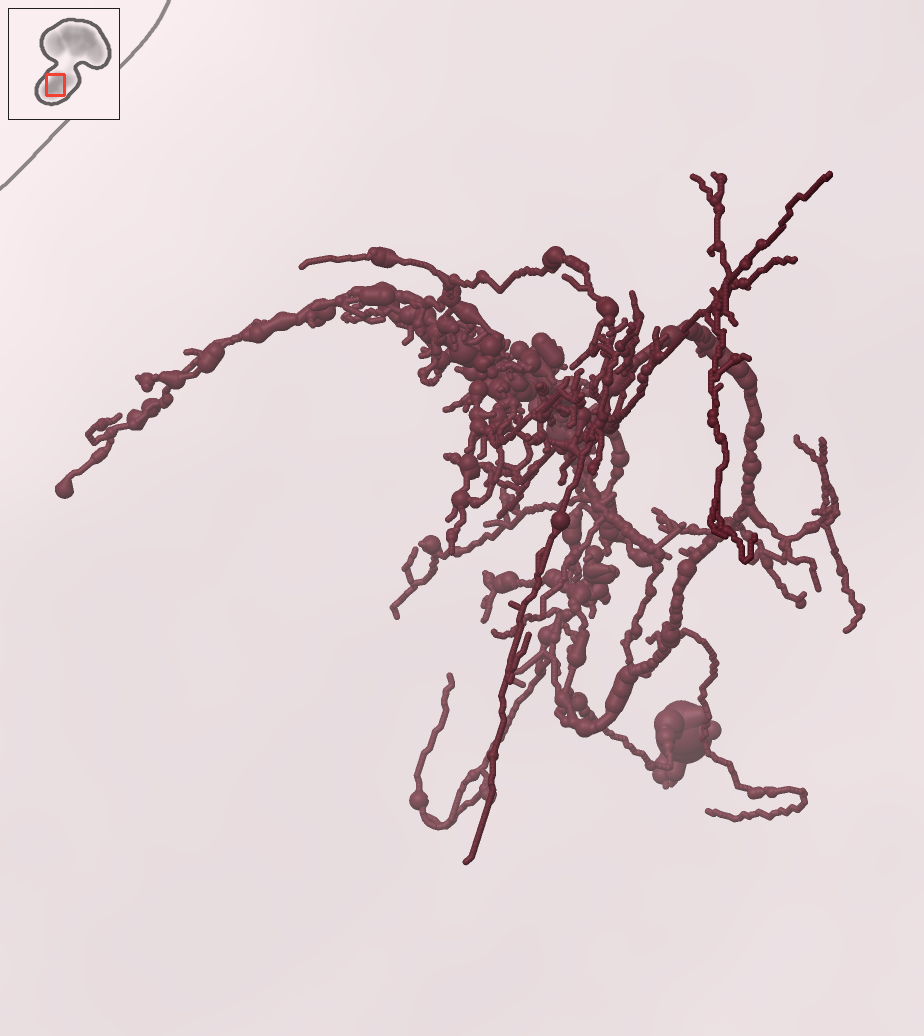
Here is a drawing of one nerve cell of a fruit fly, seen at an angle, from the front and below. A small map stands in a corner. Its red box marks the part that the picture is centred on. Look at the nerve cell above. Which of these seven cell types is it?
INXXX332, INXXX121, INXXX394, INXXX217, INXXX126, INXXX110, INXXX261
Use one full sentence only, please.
It is INXXX261 that names the cell type of this neuron.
